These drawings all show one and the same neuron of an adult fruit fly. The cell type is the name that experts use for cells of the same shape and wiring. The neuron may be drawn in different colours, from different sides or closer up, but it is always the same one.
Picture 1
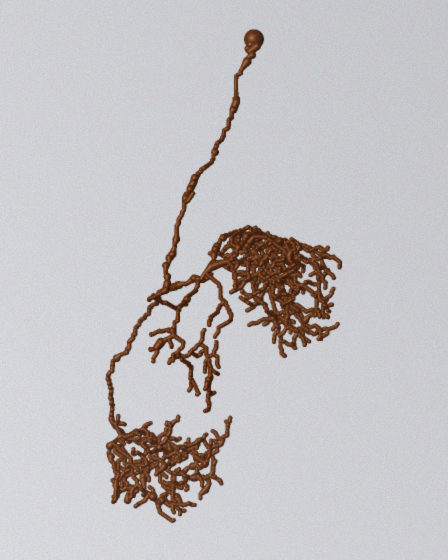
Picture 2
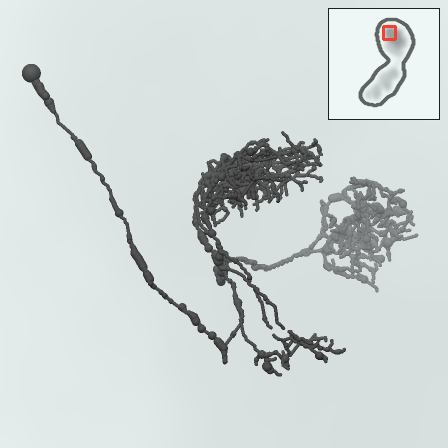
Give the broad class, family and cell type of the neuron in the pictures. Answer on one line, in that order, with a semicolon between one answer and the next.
central-brain intrinsic neuron; class CX; hDeltaF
